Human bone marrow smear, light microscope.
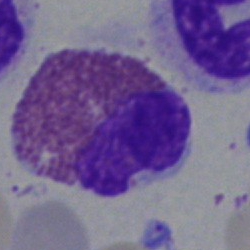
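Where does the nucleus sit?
Off-centre, toward the right side of the cell, staining a dense dark purple.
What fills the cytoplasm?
Coarse reddish-purple granules pack it.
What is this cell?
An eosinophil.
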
